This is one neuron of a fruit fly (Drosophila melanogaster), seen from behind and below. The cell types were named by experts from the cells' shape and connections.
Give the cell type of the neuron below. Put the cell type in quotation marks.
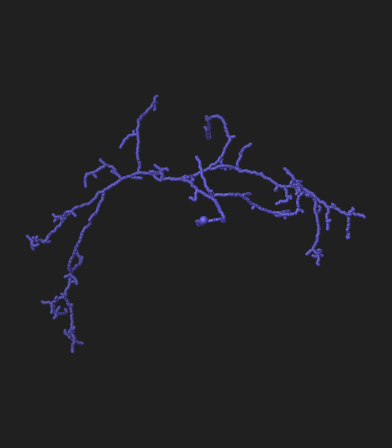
"IN12B072"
